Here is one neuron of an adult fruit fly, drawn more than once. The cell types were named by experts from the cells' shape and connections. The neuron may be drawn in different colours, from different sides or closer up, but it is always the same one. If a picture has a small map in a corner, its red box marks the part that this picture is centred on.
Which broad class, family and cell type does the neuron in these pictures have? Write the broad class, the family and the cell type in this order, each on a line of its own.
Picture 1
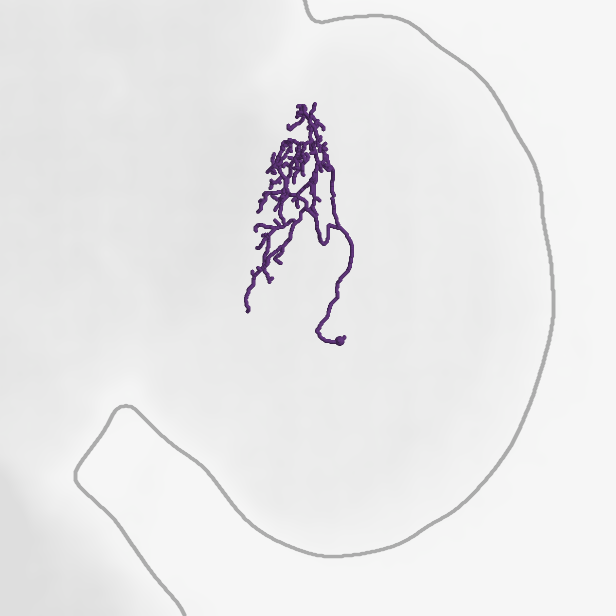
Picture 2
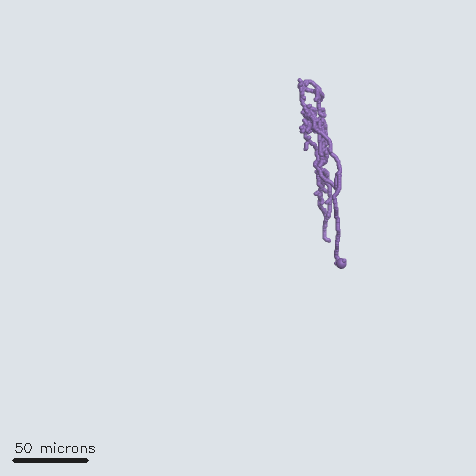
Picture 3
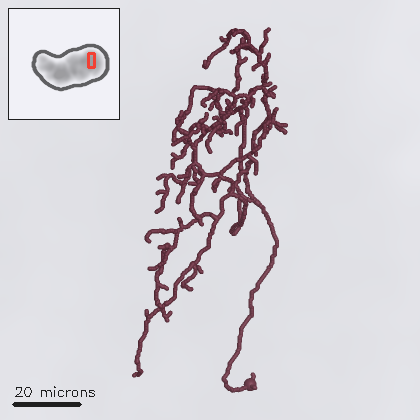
optic-lobe intrinsic neuron
LPi
LPi2d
